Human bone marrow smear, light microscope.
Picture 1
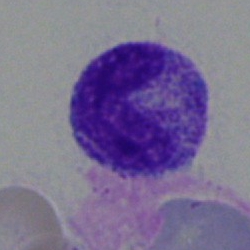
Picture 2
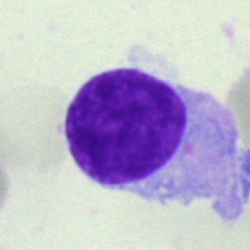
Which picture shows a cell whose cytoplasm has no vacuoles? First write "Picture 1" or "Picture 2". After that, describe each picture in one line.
Picture 1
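In picture 1: No vacuoles are seen in the cell.
In picture 2: Small pale clear spots lie in the lower part of the cytoplasm.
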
